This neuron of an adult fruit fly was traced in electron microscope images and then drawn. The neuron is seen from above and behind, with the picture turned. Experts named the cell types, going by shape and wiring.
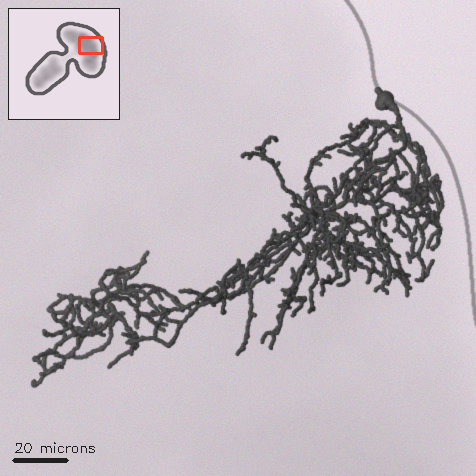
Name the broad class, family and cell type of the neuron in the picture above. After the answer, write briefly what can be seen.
This is a central-brain intrinsic neuron. Its family is hemilineage SMPad2. It is of cell type SMP079. It lies in the brain. The cell body is at the upper right of the picture. From left to right in the picture it spans about 160 microns.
